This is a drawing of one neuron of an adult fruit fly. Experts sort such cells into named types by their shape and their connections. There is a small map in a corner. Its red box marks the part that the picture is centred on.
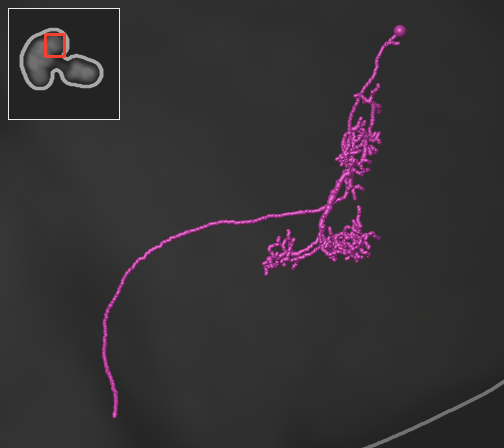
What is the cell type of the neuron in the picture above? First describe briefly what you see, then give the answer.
It lies in the brain. Its cell body lies at the upper right of the picture. Dozens of branch ends can be seen. It is a visual projection neuron. The cell type is TmY14.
